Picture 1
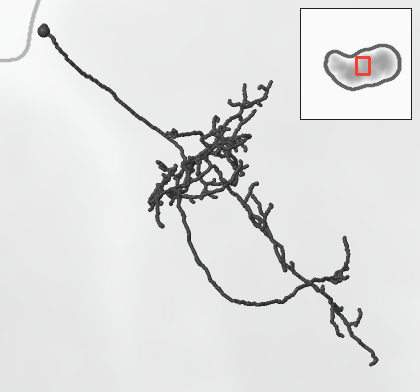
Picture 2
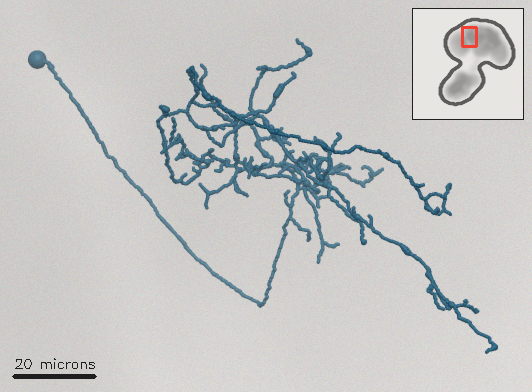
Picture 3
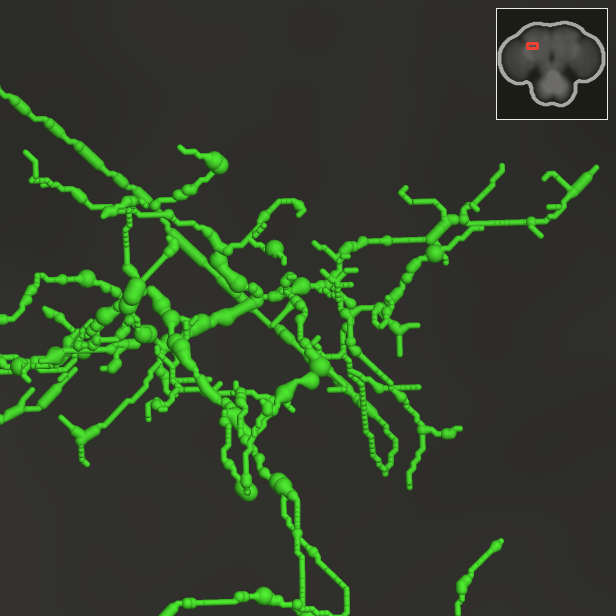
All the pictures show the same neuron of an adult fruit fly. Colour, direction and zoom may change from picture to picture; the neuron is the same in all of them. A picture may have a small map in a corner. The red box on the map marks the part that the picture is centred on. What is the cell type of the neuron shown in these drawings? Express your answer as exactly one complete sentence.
Regarding its cell type, the neuron is AVLP469.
